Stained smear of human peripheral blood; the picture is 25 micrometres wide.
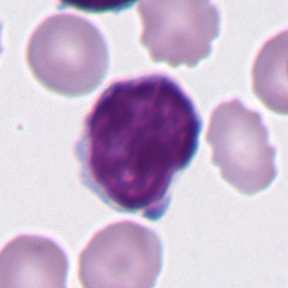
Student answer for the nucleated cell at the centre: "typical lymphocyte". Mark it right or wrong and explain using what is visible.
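Typical lymphocyte is the right name for this cell. Its nucleus takes up nearly the whole cell, and the cytoplasm is scant, showing only as a thin fringe along the left and lower edges.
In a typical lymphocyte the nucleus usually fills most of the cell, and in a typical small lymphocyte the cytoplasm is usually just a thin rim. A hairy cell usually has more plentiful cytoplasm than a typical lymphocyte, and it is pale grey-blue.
The scant cytoplasm thus speaks for typical lymphocyte and against hairy cell. The visible cytoplasm is pale blue and has no granules.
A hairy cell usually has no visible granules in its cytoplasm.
The lack of granules would therefore suit a hairy cell as well and does not separate the two.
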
